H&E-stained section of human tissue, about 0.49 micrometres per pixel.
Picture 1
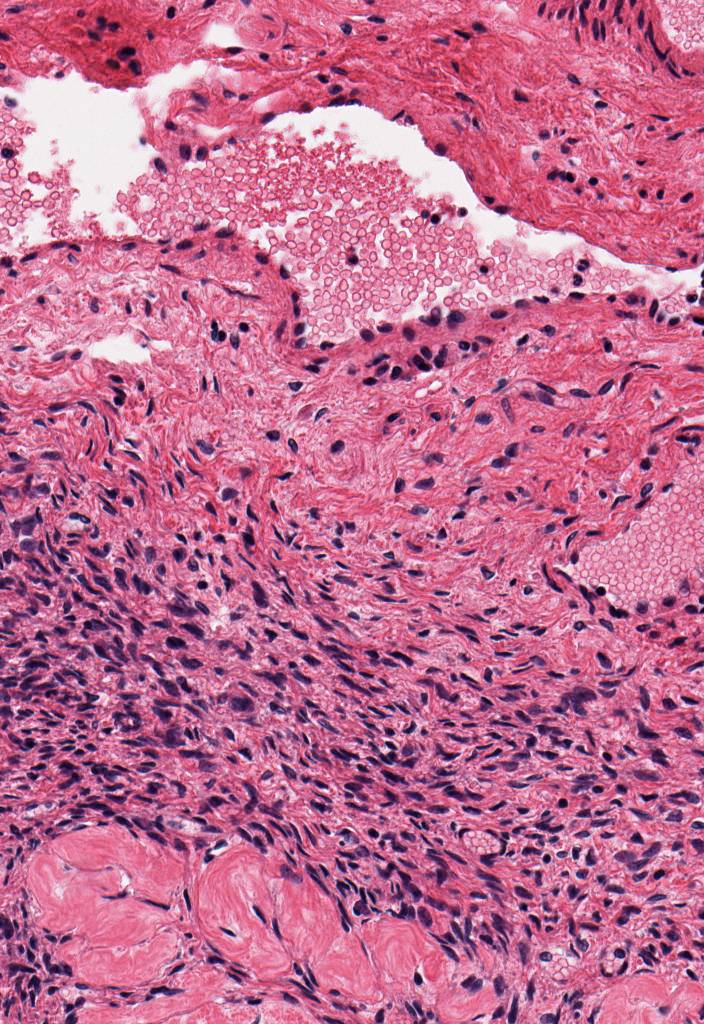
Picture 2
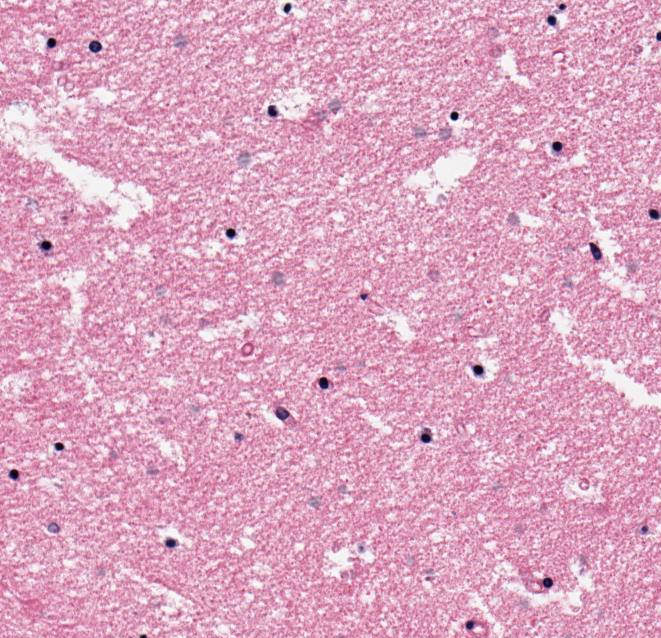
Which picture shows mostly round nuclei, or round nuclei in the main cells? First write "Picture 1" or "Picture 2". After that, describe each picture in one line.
Picture 2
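Picture 1: The crowded lower half is made of spindle-shaped cells with elongated, dark-staining nuclei.
Picture 2: The most conspicuous cells have small, round, densely dark-staining nuclei.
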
